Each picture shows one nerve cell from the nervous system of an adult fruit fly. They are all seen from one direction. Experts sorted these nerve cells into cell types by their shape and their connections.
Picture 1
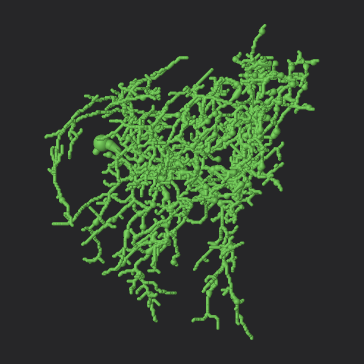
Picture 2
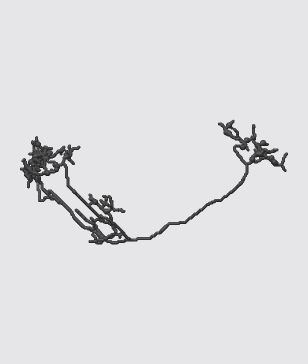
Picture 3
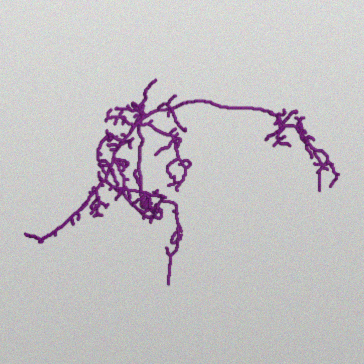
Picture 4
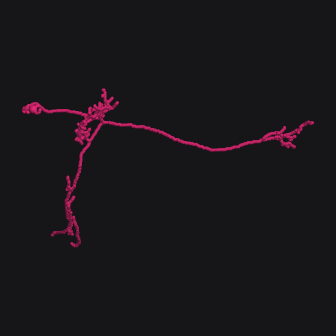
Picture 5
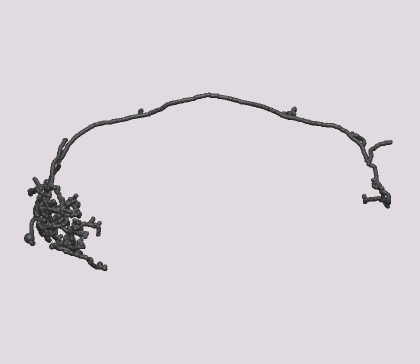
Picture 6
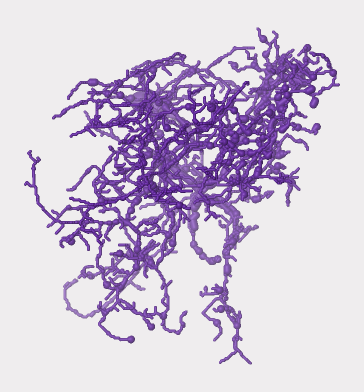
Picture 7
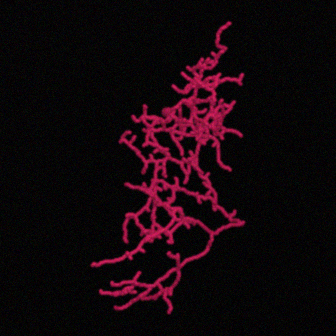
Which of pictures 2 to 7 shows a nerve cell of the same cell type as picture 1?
6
